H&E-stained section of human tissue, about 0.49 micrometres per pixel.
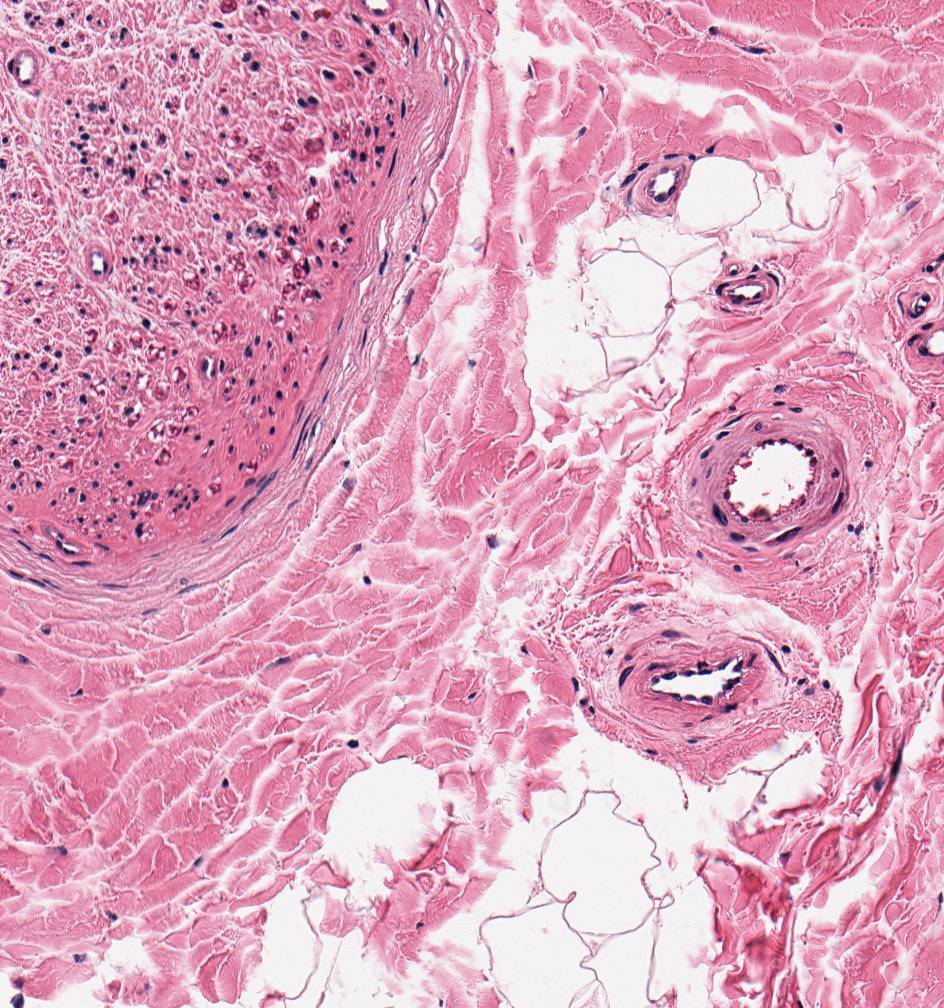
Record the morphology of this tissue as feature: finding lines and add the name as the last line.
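Fascicle: large, rounded, cut across, filling the upper left corner
Boundary: concentric layers of flattened cells with elongated dark nuclei
Interior: many small round fibre profiles among scattered dark nuclei
Arteries: several, small and thick-walled with narrow lumens, right half
Name: tibial nerve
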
